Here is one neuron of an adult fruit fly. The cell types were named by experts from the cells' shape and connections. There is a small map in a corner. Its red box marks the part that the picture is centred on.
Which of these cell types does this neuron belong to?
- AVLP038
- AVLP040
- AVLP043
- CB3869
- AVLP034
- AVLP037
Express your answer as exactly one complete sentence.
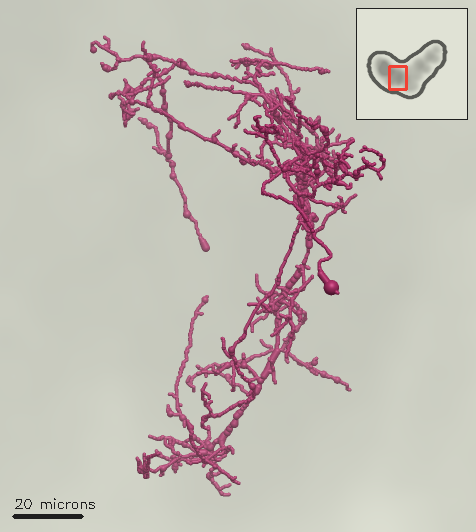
This neuron is categorized as cell type AVLP037.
